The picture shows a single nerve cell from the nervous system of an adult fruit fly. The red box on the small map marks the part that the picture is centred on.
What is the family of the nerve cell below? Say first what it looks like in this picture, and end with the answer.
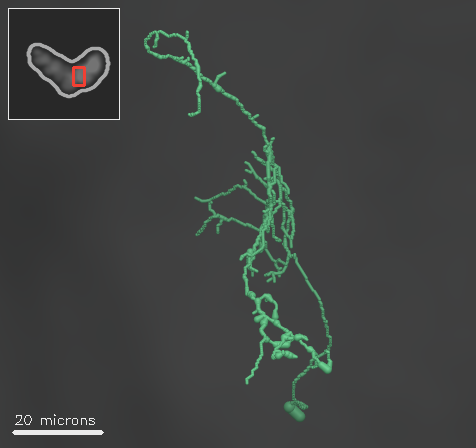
Its cell body lies at the bottom of the picture. By the scale bar it is about 90 microns tall in this view. Dozens of branch ends can be seen. It is a central-brain intrinsic neuron. The family is hemilineage LB3.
